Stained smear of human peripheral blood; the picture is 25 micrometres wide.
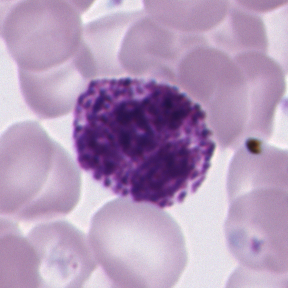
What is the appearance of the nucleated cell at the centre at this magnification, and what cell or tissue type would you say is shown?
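Coarse granules crowd the whole cell, deep violet to almost black. They lie over the nucleus, so you can't trace its outline. Between them, only small pale lilac gaps of cytoplasm show. The cell is about 13 by 11 micrometres. That's a basophil.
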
